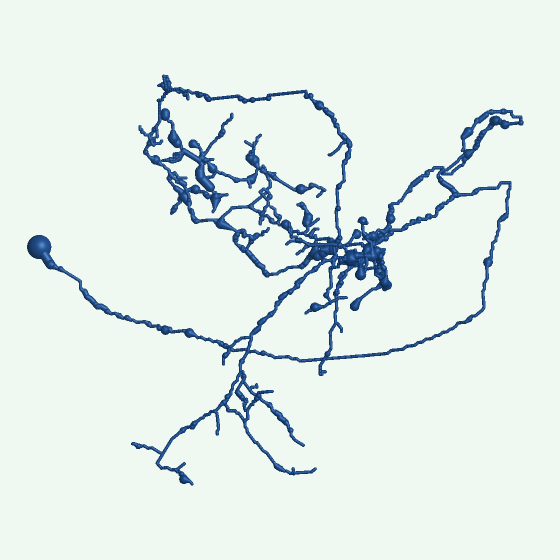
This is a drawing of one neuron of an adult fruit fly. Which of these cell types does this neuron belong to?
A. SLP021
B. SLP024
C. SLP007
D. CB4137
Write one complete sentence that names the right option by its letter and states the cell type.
Of the choices offered, option C, SLP007, is the cell type of the neuron.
